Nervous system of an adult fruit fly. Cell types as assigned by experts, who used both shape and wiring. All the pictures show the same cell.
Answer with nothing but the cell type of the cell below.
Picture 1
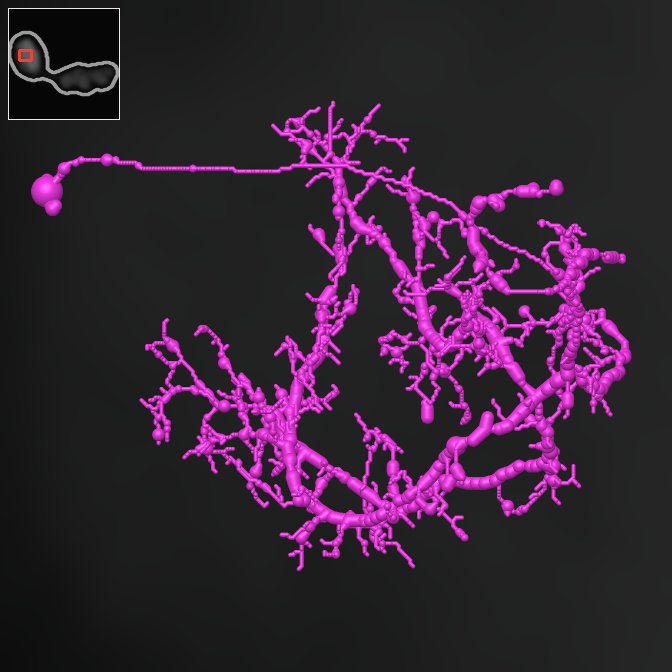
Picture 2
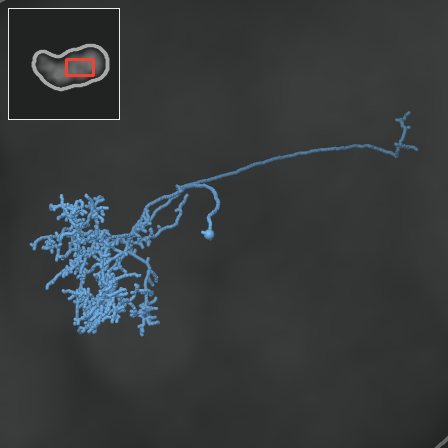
PVLP026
